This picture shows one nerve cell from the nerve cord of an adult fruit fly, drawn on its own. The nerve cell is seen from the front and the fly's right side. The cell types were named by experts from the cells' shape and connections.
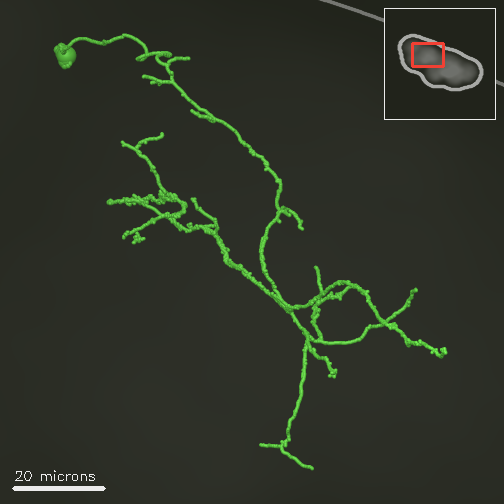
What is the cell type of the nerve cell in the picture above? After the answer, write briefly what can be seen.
It is of cell type IN19A104. It is a nerve-cord intrinsic neuron. By the scale bar it is about 95 microns tall in this view. In this view it is about as wide as it is tall.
